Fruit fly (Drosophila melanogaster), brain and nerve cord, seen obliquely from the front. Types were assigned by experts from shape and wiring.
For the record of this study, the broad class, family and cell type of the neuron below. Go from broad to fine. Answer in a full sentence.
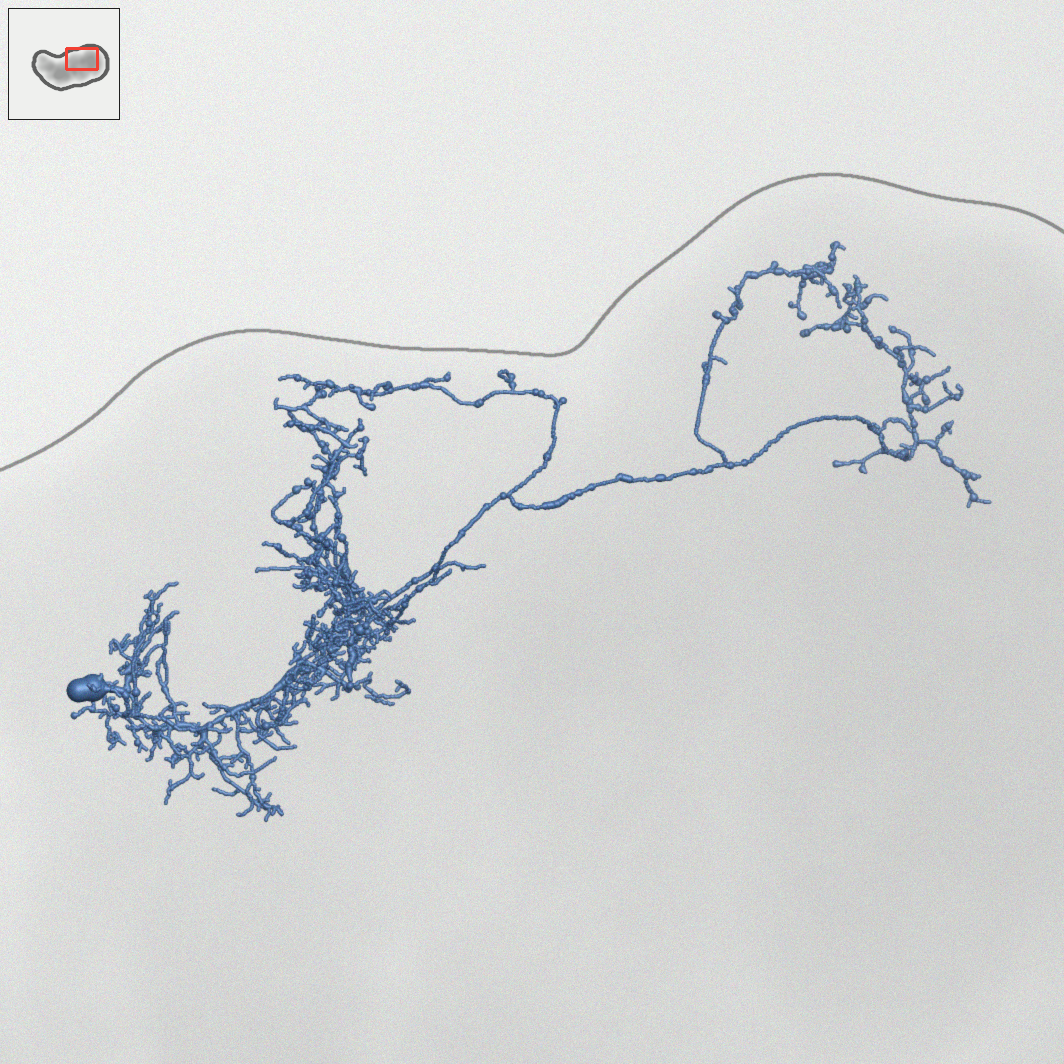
A central-brain intrinsic neuron of hemilineage SLPal2, type aSP-g3Am.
